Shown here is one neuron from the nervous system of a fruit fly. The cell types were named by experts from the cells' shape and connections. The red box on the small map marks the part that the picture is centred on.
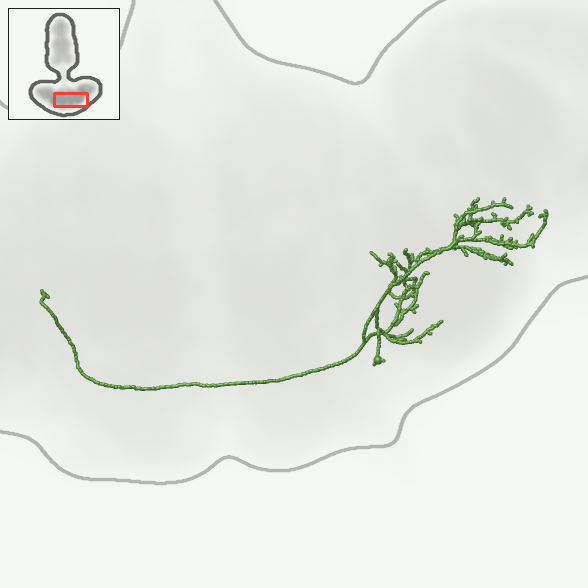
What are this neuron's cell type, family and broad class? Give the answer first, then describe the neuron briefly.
The cell type is CB4141. The family is hemilineage LHd1. This is a central-brain intrinsic neuron. It lies in the brain. In this view it is more than twice as wide as it is tall.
